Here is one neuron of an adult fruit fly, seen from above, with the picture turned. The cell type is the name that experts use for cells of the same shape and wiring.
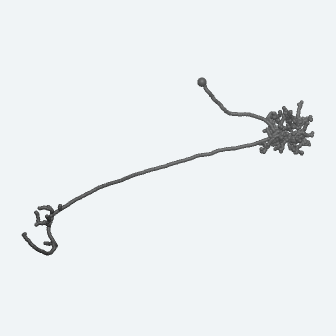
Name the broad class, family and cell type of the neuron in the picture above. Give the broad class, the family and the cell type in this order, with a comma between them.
ascending neuron, hemilineage 08B, AN08B099_i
